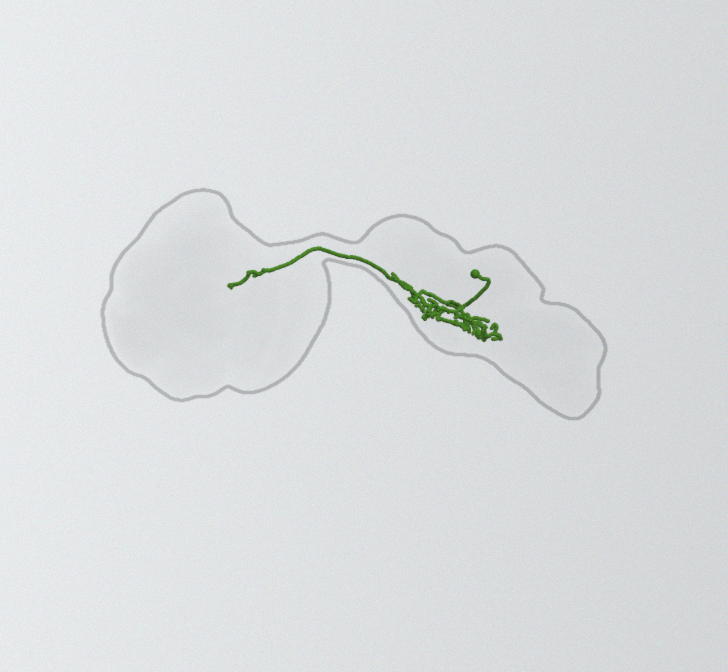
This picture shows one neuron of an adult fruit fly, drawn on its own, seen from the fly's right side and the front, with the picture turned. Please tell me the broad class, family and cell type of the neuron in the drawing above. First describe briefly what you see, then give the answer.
In this view it is more than twice as wide as it is tall. Its broad class is ascending neuron. Its family is hemilineage 07B. Its cell type is IN07B063.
